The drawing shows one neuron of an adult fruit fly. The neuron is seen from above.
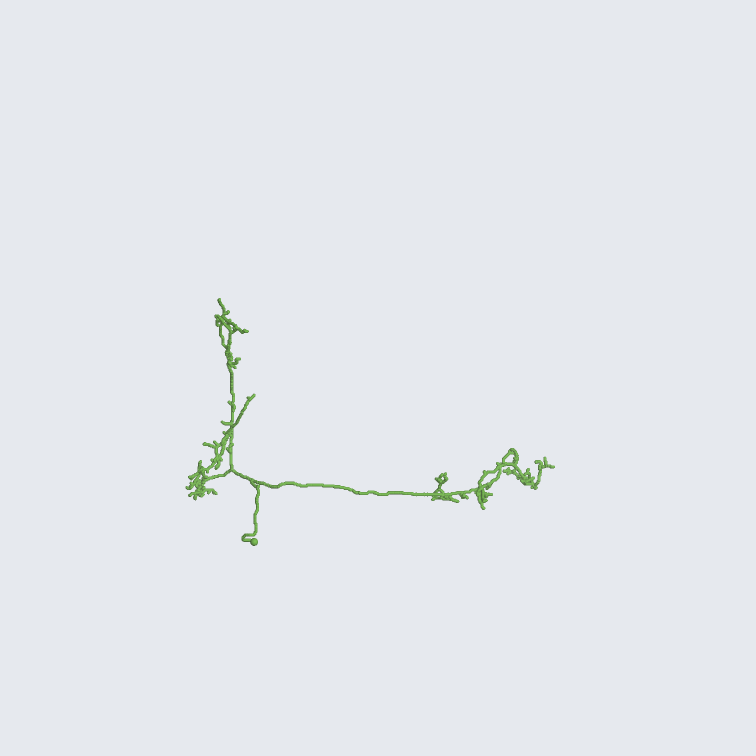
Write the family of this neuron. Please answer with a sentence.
The family is hemilineage DM6_ventral.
